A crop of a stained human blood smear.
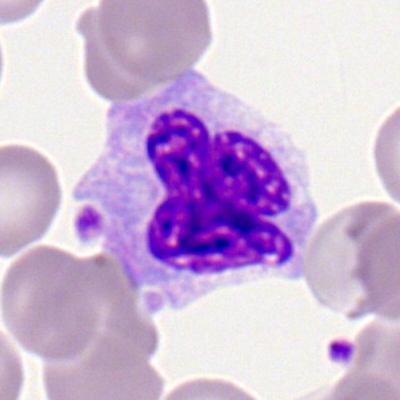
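Monocyte, the cell in the middle of this stained blood smear. See how its outline is irregular, with blunt angular corners. The nucleus is folded into several overlapping lobes. Its cytoplasm is pale blue-grey, and you won't find coarse granules in it.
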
